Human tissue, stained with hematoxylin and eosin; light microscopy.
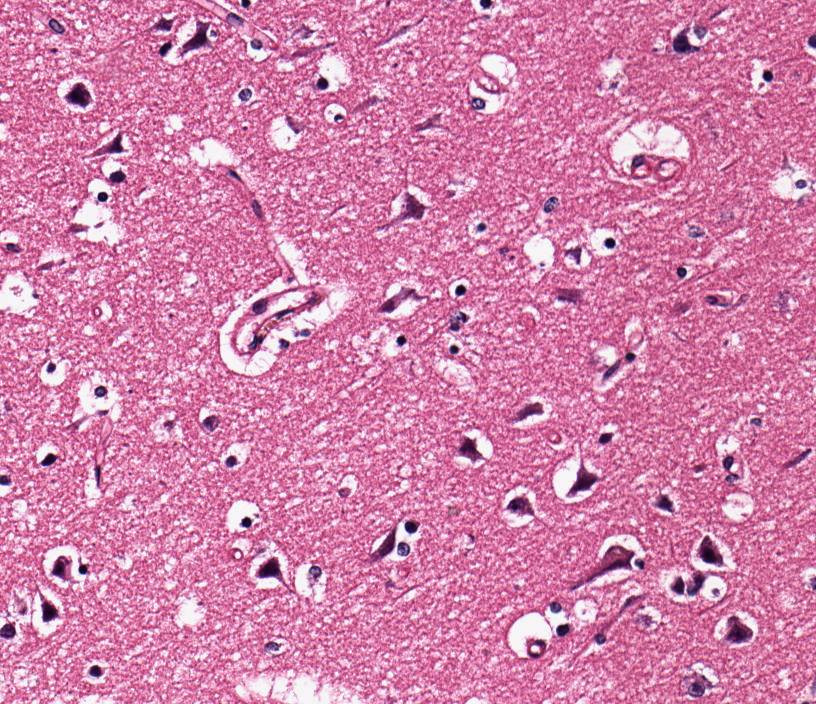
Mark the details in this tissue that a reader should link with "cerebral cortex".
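This field is cerebral cortex. Look first at the background: a finely granular pink neuropil fills all of it, and there is no epithelium or gland anywhere. Now find the scattered neurons, whose cell bodies are angular and triangular, shrunken and darkly stained.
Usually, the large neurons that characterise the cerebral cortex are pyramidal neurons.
The neurons here are shrunken rather than large, and that sets them apart from this usual picture. Notice too that many of the neuronal and glial cell bodies sit inside empty clear halos. Between the neurons lie small, round, darkly stained glial nuclei.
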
